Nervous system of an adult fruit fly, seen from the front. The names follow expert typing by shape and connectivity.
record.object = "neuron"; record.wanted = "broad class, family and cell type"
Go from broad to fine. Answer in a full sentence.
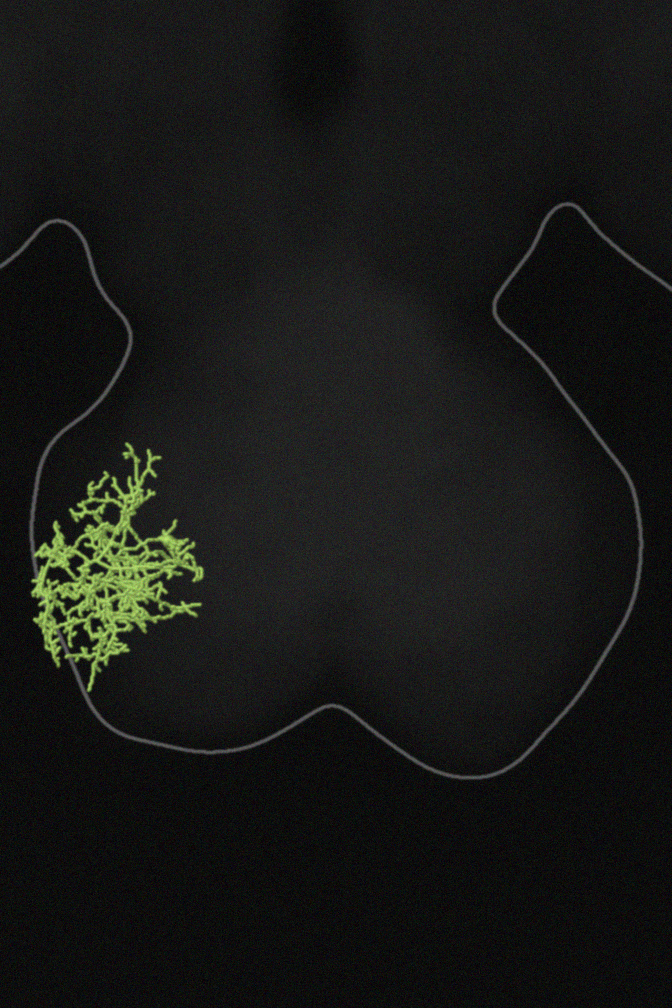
A nerve-cord intrinsic neuron of hemilineage 16B, type IN16B018.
